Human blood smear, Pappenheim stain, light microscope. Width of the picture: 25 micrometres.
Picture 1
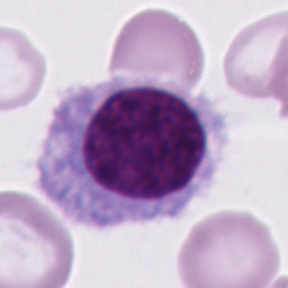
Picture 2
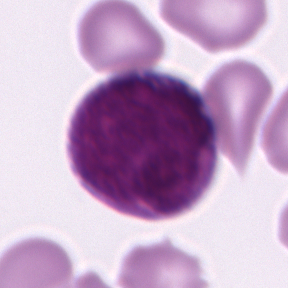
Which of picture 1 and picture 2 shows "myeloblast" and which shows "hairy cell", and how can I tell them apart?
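Picture 1 shows the hairy cell; picture 2 shows the myeloblast. Outline first: the hairy cell's border is ragged, with many fine hair-like projections all around, whereas the myeloblast's outline is smooth and round, with no projections on its surface. Size next: the hairy cell measures about 17 by 13 micrometres. Nucleus: both are round in outline, about 10 micrometres across in the hairy cell and about 12 micrometres in the myeloblast, and the hairy cell's nuclear outline is smooth, with no notch or fold. Position and share: in the hairy cell the nucleus lies toward the upper right and fills about 50% of the cell's area. Cytoplasm: the hairy cell's is pale blue-grey and forms a wider rim on the left of the nucleus than on the right, while the myeloblast has only a very thin rim around its nucleus.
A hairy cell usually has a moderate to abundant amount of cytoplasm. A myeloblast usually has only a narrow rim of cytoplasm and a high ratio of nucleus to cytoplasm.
Granules: none are seen in the myeloblast's cytoplasm.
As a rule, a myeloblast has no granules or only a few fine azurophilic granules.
Shared ground: neither cell shows visible nucleoli, and neither shows vacuoles.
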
